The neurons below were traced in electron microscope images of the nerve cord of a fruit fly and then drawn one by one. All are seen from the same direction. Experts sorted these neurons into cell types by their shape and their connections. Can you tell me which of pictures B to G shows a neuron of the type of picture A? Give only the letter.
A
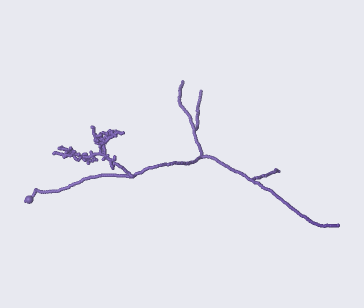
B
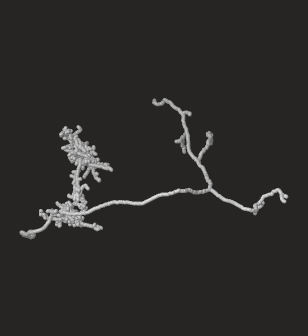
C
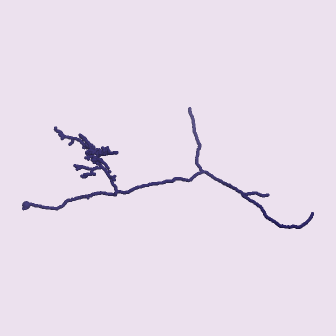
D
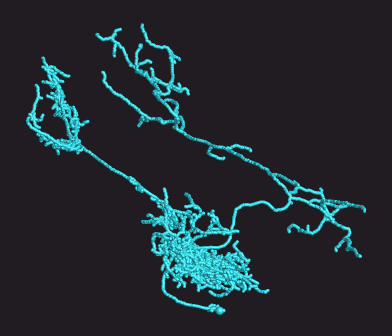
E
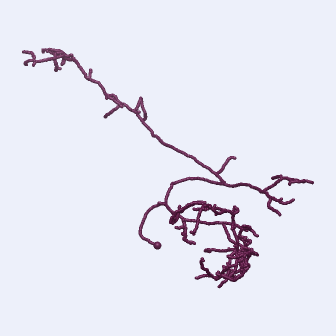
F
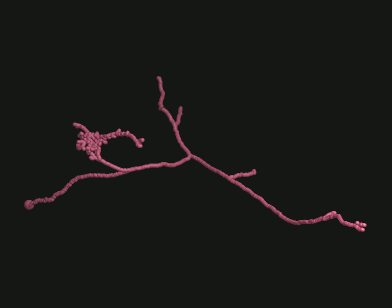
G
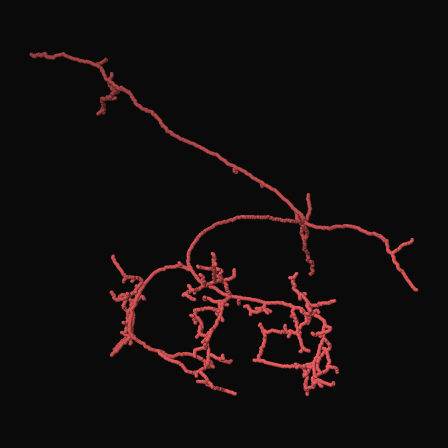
C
